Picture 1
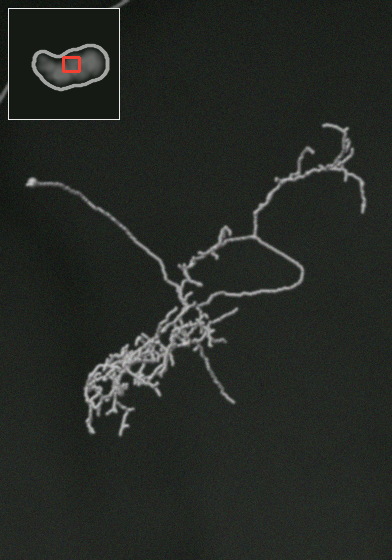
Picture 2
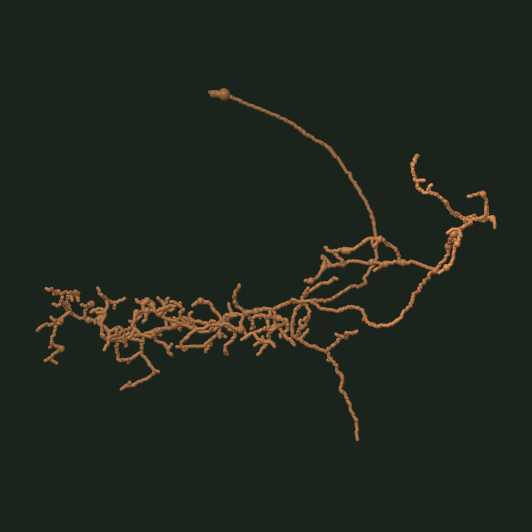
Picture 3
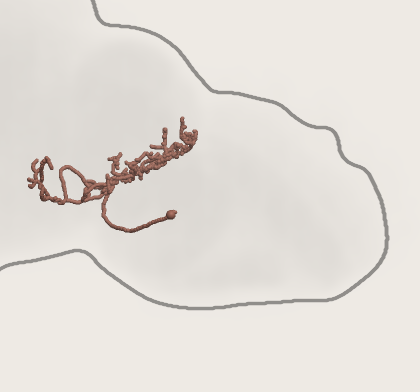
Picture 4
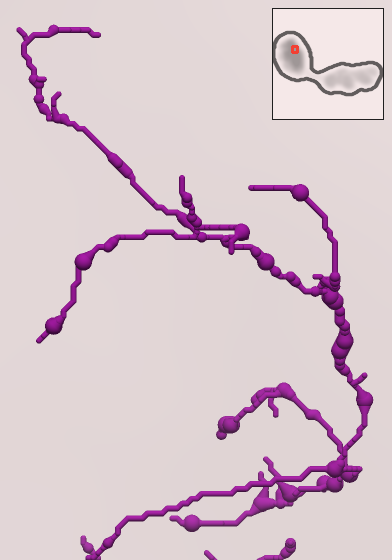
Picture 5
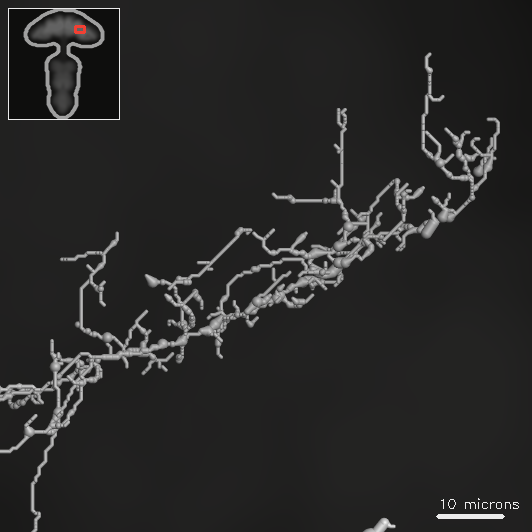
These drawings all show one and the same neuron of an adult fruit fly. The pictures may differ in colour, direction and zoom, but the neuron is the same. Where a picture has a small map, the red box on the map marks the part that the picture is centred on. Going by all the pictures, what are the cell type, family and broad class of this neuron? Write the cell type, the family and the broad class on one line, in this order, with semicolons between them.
PVLP103; hemilineage VLPp&l1_anterior; central-brain intrinsic neuron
